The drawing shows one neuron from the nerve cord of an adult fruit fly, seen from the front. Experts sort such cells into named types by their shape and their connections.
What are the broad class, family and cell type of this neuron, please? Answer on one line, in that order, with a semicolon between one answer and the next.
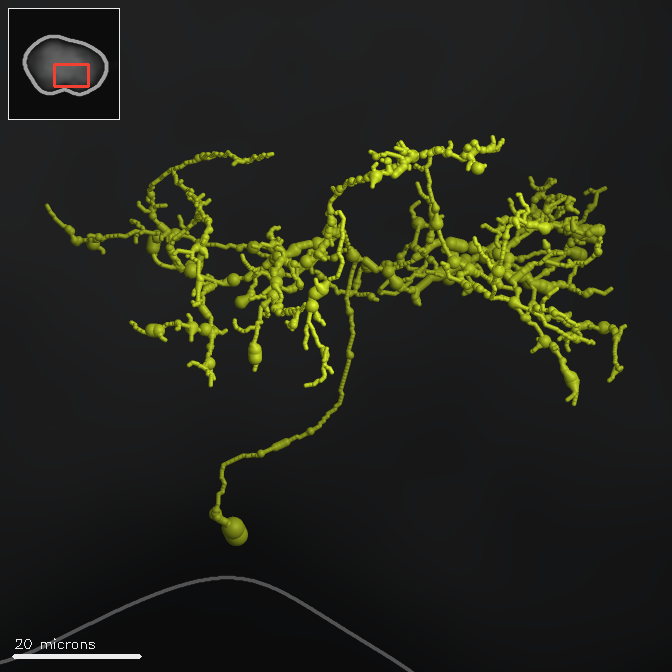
nerve-cord intrinsic neuron; hemilineage 00A; IN00A063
